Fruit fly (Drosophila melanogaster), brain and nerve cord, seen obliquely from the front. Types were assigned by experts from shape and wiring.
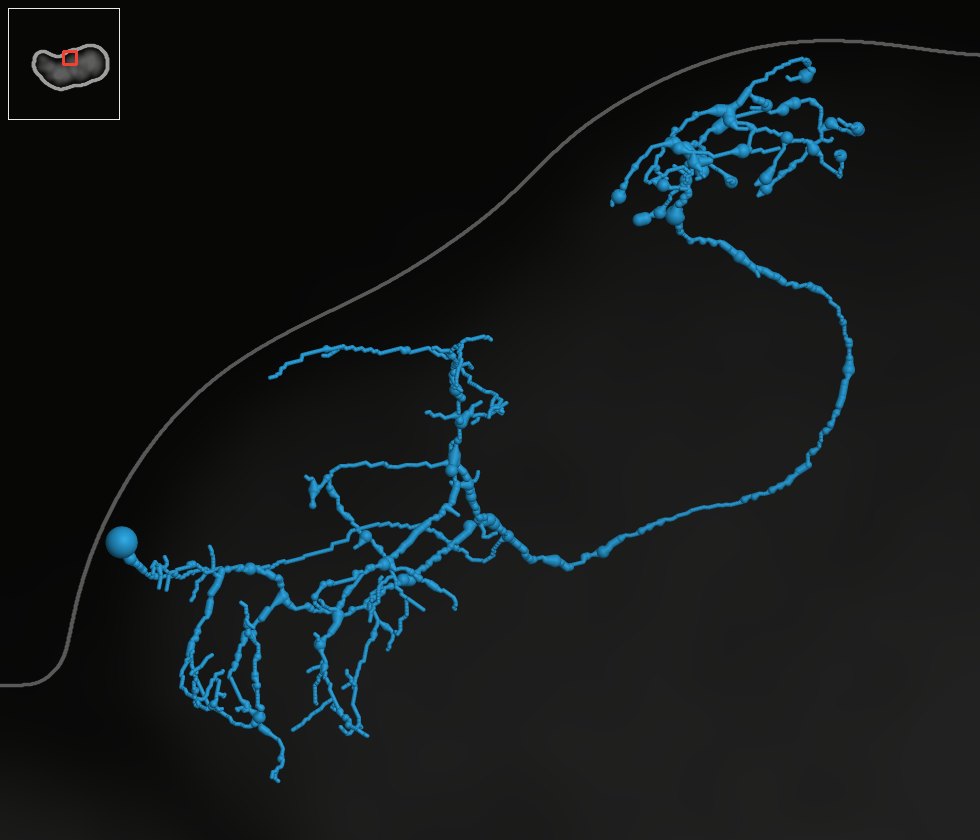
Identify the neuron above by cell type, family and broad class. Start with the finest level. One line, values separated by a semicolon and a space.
CB1387; hemilineage LHp2; central-brain intrinsic neuron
